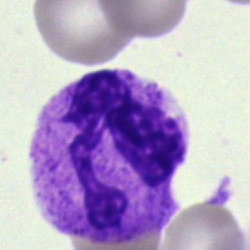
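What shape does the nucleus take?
A long curved band with narrowed parts, winding across the cell.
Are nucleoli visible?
No, none.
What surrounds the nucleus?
Abundant pale lilac cytoplasm fills much of the cell, with no vacuoles.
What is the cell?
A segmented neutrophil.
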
